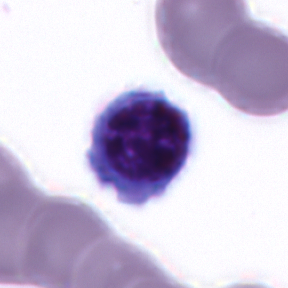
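Plasma cell in a stained smear of human peripheral blood. The cell outline is roughly round, and the nucleus occupies most of the cell. The chromatin is dark purple and coarsely clumped. Cytoplasm forms only a thin rim around the nucleus.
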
